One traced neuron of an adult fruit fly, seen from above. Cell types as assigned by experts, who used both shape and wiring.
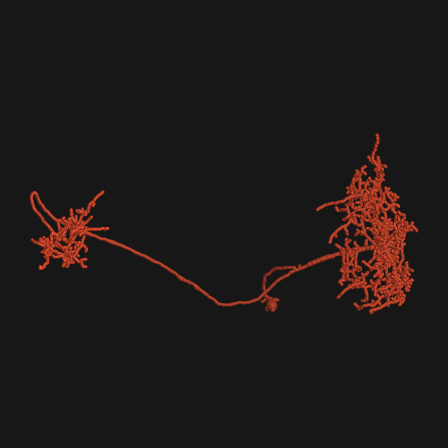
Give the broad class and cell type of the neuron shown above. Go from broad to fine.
central-brain intrinsic neuron; WED208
